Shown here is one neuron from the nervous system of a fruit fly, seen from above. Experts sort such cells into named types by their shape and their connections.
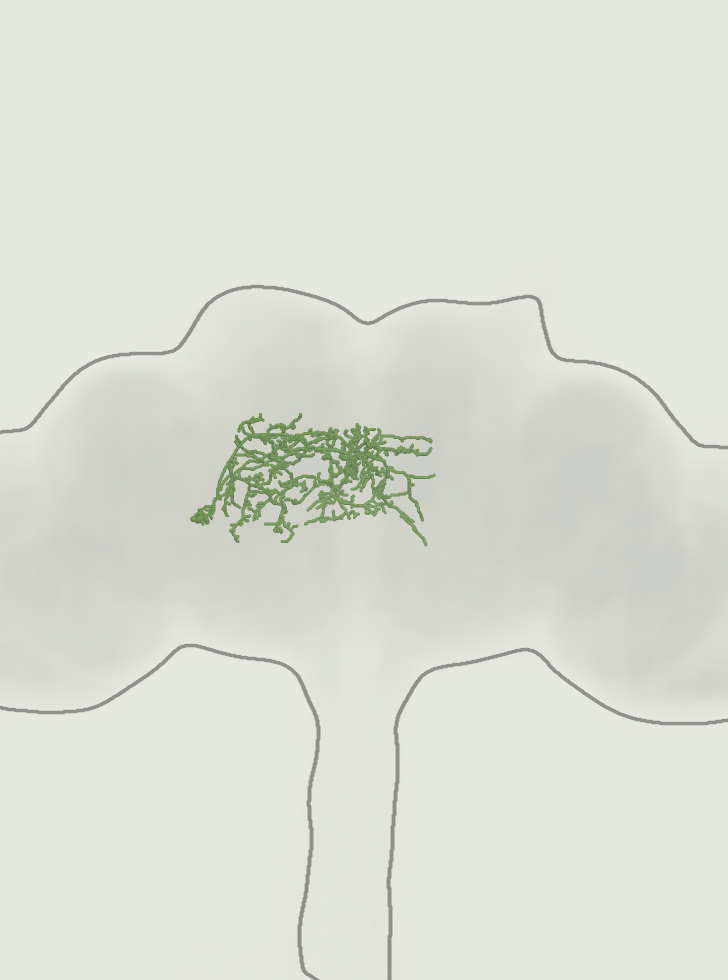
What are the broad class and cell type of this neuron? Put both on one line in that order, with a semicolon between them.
central-brain intrinsic neuron; GNG080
